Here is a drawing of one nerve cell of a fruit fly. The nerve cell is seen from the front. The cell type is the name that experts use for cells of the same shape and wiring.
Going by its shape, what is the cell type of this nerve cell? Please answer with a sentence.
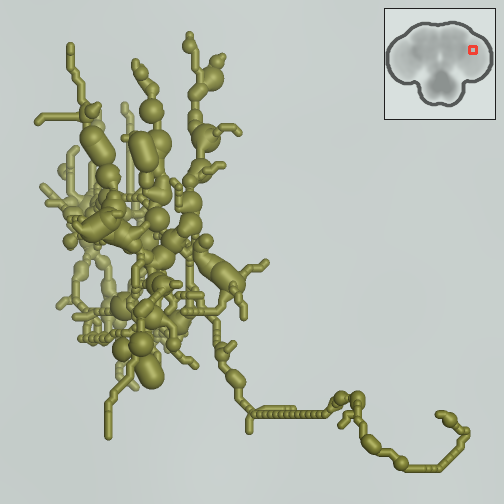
The cell type is Mi10.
